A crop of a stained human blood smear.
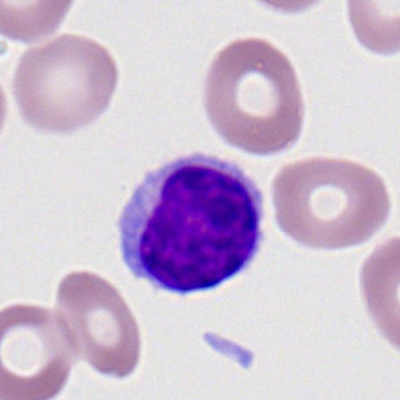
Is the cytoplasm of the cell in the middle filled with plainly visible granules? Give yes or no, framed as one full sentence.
No, no granules can be seen in the cytoplasm of this cell.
